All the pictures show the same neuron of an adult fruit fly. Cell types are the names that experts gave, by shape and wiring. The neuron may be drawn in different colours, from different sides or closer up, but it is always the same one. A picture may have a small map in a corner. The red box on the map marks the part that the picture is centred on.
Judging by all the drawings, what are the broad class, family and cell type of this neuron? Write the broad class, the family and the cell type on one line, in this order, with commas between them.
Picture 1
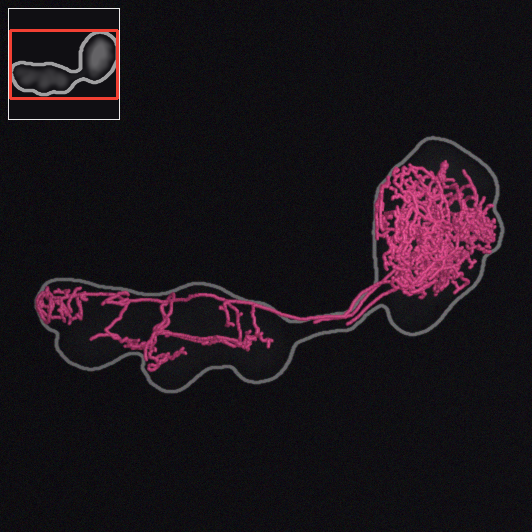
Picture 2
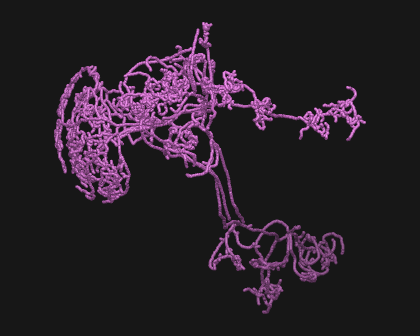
descending neuron, DNc, DNc01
